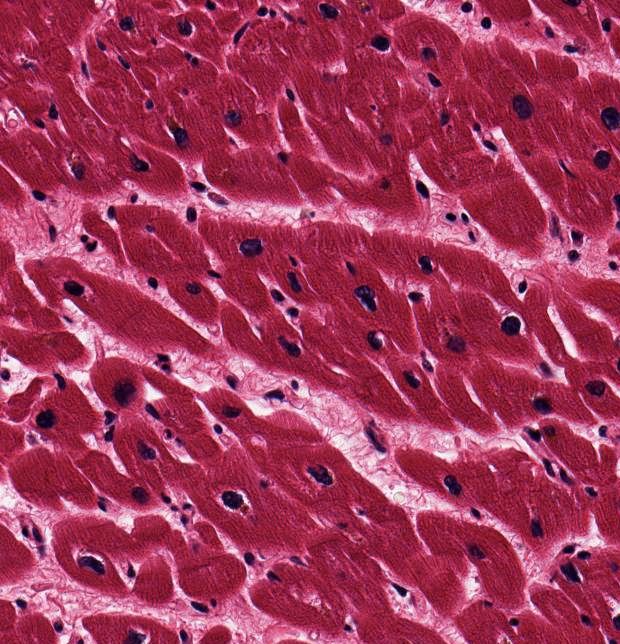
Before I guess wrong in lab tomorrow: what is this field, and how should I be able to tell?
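Verdict: myocardium, decided chiefly on fibre branching. Fibres branch and join neighbours, not separate parallel cylinders.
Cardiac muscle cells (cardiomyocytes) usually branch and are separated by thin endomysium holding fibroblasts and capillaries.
Between fibres: loose pale pink connective tissue with small dark elongated nuclei. Golden-brown granules near the nucleus in a few fibres. Fat cells: none.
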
